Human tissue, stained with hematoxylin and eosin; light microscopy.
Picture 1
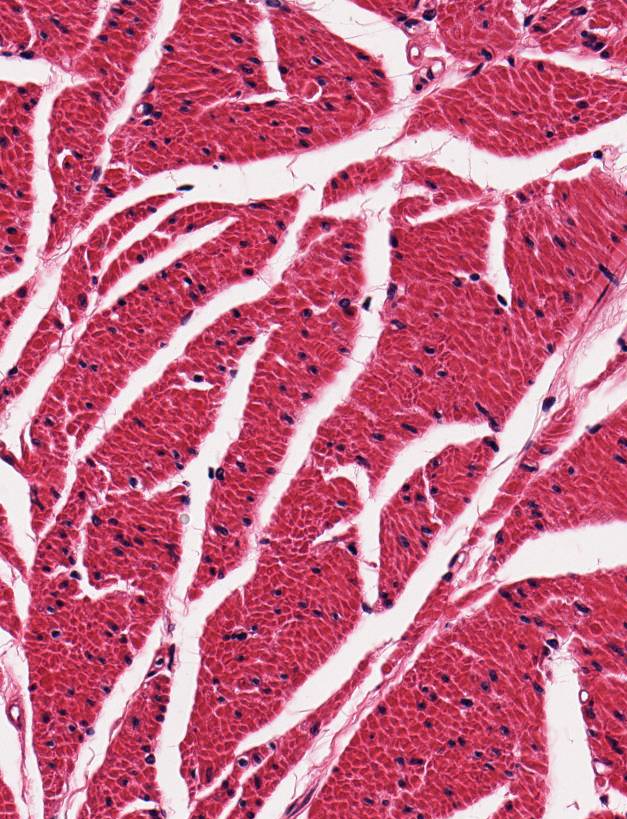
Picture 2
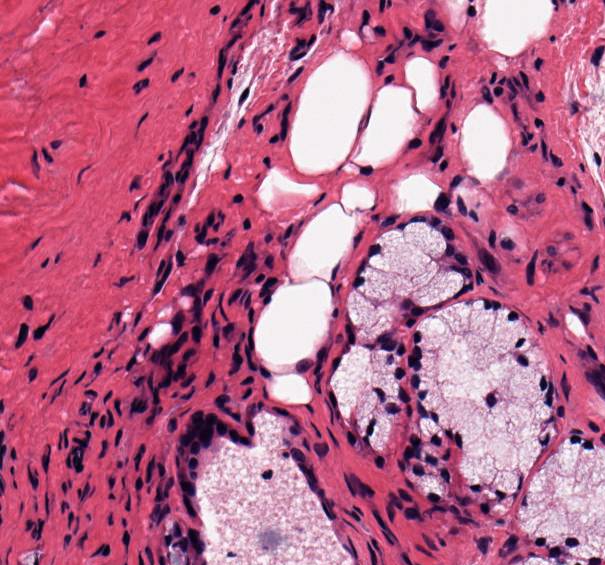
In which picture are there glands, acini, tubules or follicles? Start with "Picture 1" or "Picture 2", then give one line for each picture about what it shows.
Picture 2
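What picture 1 shows: No glands or epithelium are present anywhere in the field.
What picture 2 shows: The lower right is occupied by lobules of mucous acini with pale, finely foamy cytoplasm.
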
